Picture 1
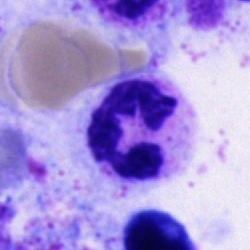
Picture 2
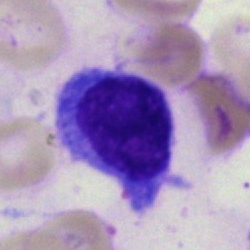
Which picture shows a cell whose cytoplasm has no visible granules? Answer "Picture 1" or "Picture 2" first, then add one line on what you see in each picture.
Picture 2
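Picture 1: Fine pink granules are scattered through the cytoplasm.
Picture 2: No granules are visible in the cytoplasm.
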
